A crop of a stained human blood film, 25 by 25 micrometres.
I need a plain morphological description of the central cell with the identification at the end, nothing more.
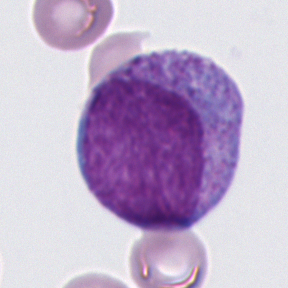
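Looking at it, the outline seems round and smooth. The cytoplasm makes a broad crescent along the upper right side, and I can see it is speckled with fine purplish granules. I don't find any vacuoles there. So this is an atypical promyelocyte.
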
